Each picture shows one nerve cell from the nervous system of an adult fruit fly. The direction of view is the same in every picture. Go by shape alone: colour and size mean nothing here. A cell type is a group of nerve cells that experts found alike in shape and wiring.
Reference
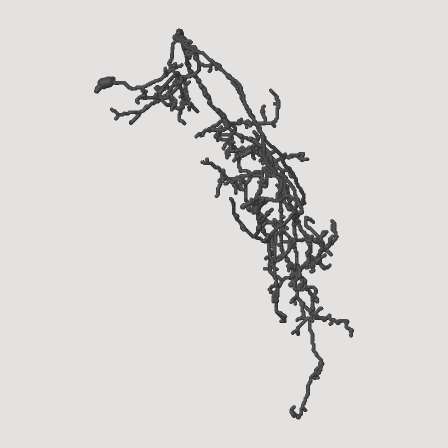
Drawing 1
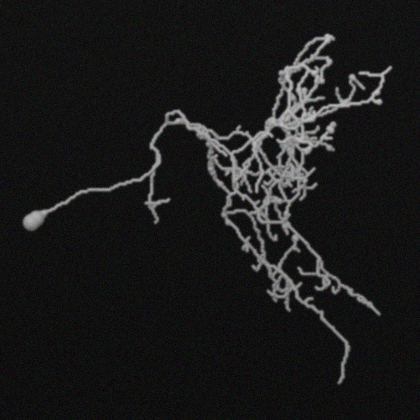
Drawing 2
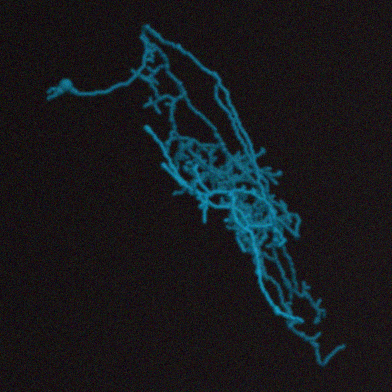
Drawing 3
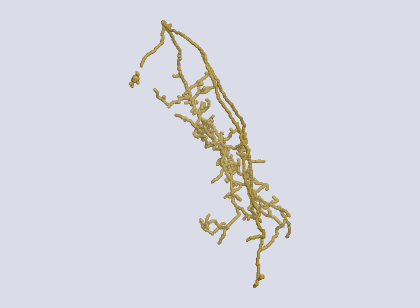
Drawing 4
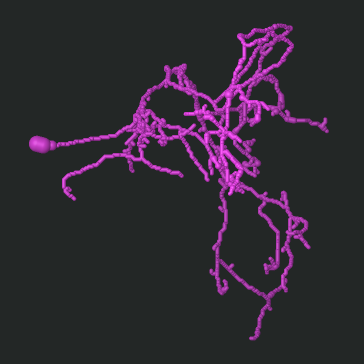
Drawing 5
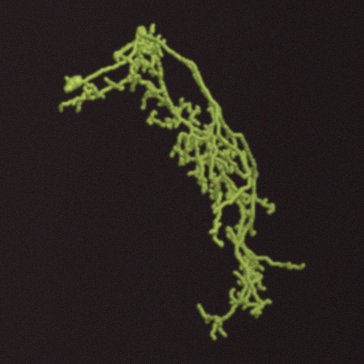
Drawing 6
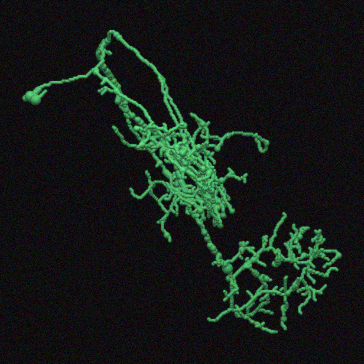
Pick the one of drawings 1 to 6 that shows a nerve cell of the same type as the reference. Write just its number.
5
